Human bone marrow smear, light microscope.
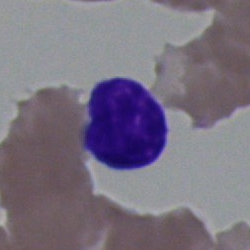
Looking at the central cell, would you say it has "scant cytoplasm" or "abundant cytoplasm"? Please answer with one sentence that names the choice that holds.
Most of the cell is filled by the nucleus.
